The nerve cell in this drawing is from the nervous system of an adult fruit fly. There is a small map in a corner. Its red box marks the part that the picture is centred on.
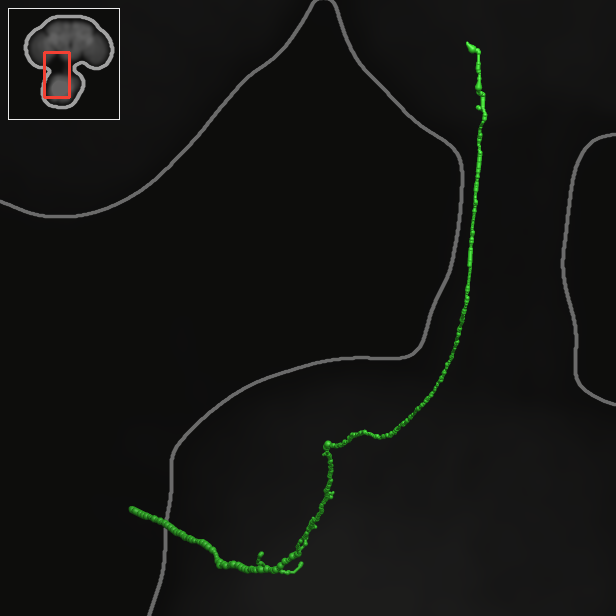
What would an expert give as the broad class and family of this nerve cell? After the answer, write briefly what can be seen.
Its broad class is sensory neuron ascending to the brain. Its family is called class mechanosensory proprioceptive. There are a dozen or fewer branch ends. As drawn here it is taller than it is wide.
